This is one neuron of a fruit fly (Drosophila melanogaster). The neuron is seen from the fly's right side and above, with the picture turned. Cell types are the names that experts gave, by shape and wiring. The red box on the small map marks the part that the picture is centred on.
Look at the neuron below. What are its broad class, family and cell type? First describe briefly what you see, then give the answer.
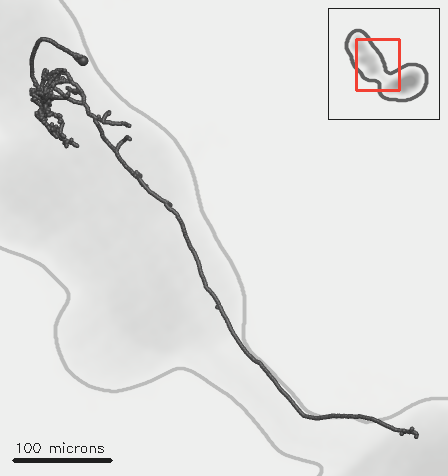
Its cell body lies at the upper left of the picture. By the scale bar it is about 400 microns tall in this view. It is an ascending neuron. Its family is hemilineage 19B. The cell type is AN19B098.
